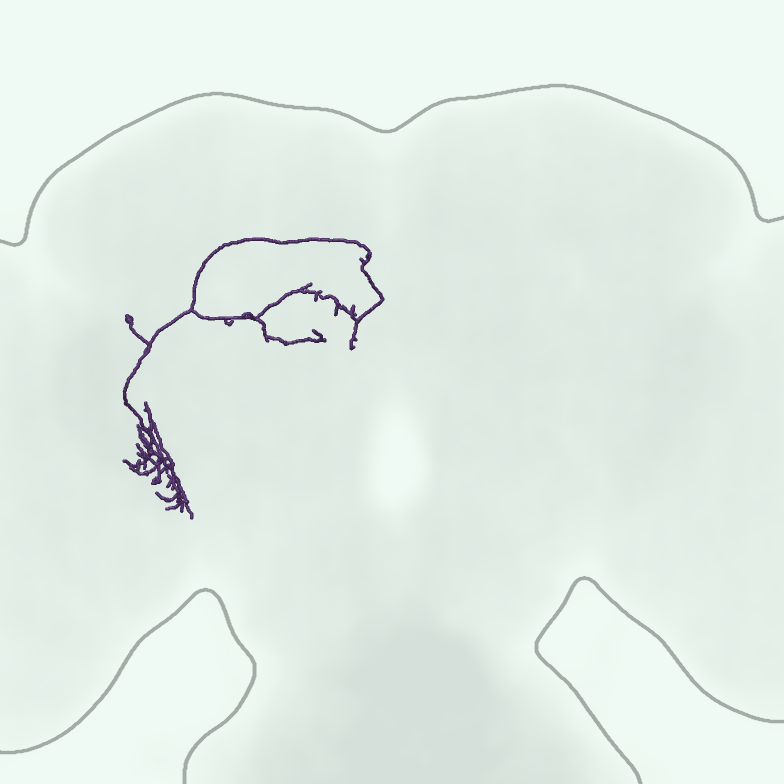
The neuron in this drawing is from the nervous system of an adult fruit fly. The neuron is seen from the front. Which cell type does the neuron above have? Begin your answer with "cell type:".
cell type: LC36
